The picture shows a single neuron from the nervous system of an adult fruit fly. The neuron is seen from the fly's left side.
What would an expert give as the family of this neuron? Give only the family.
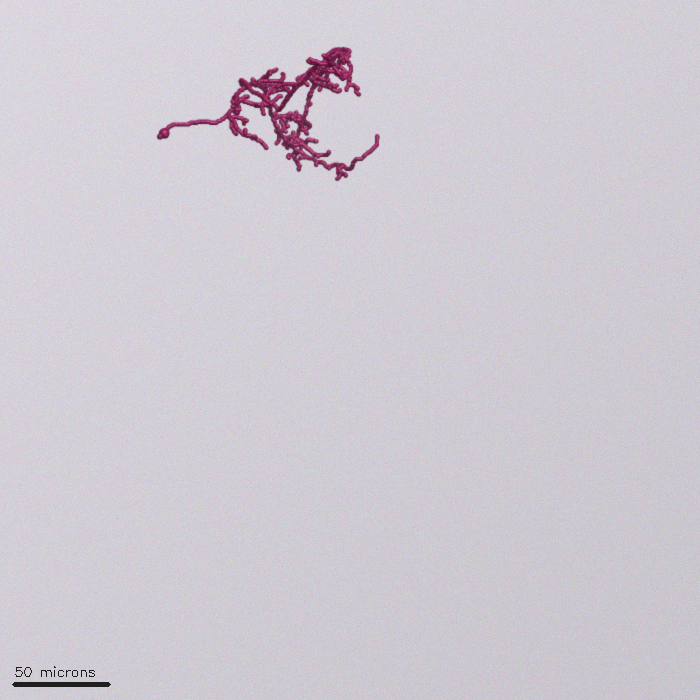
hemilineage SMPad1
